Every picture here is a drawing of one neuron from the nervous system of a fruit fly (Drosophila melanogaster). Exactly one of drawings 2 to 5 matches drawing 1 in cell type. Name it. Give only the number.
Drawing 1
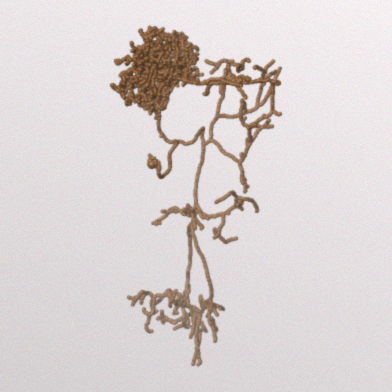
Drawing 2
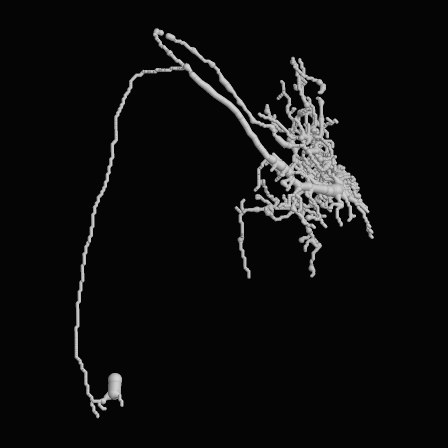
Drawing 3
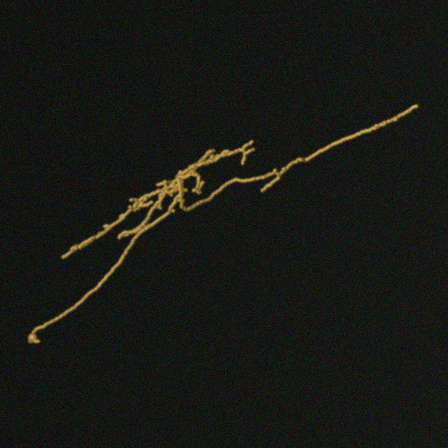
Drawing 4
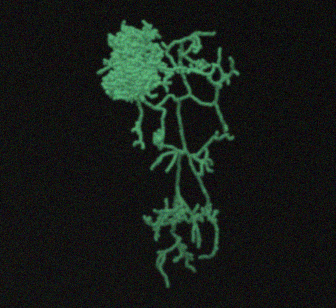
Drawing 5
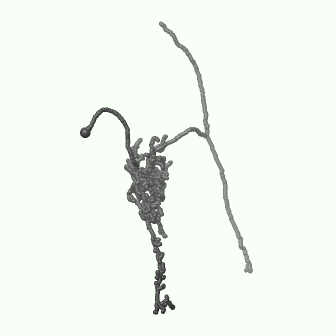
4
